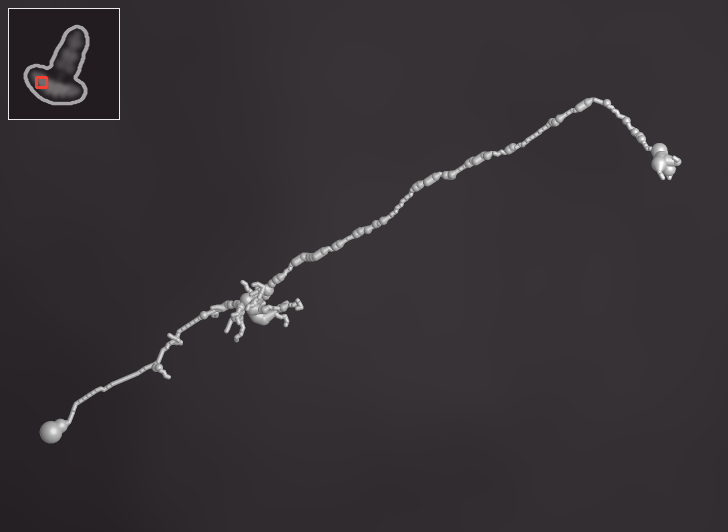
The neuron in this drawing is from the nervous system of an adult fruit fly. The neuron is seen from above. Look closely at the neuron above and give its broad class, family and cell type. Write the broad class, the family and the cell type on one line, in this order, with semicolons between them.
optic-lobe intrinsic neuron; Tm; Tm9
